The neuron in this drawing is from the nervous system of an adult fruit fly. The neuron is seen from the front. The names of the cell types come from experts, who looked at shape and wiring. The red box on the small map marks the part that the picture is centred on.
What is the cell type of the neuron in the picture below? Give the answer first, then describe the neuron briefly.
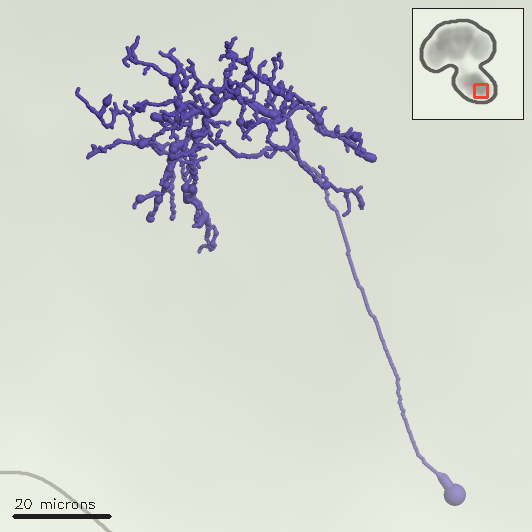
The cell type is IN00A058. This is a nerve-cord intrinsic neuron. The cell body is at the lower right of the picture. By the scale bar it is about 95 microns tall in this view. The picture shows dozens of branch ends.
